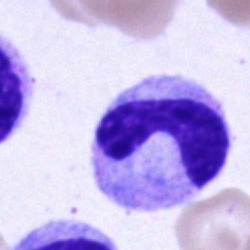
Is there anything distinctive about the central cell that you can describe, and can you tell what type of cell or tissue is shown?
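Look first at the nucleus: it is a thick curved band, bent into a horseshoe that opens toward the bottom of the picture. Its chromatin is dense, dark purple and coarsely clumped. Around it lies plenty of pale lilac cytoplasm, with fine, faint violet granules scattered through it. This cell is a band neutrophil.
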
